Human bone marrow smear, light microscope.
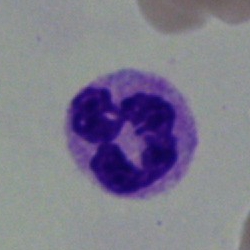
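Segmented neutrophil, the central cell of a stained human bone marrow smear. Its outline is round and smooth, and its nucleus is divided into several lobes arranged in a ring around a pale central gap. Chromatin is dense and dark purple, with coarse clumping. A moderate rim of pale pinkish-lilac cytoplasm surrounds the nucleus.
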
